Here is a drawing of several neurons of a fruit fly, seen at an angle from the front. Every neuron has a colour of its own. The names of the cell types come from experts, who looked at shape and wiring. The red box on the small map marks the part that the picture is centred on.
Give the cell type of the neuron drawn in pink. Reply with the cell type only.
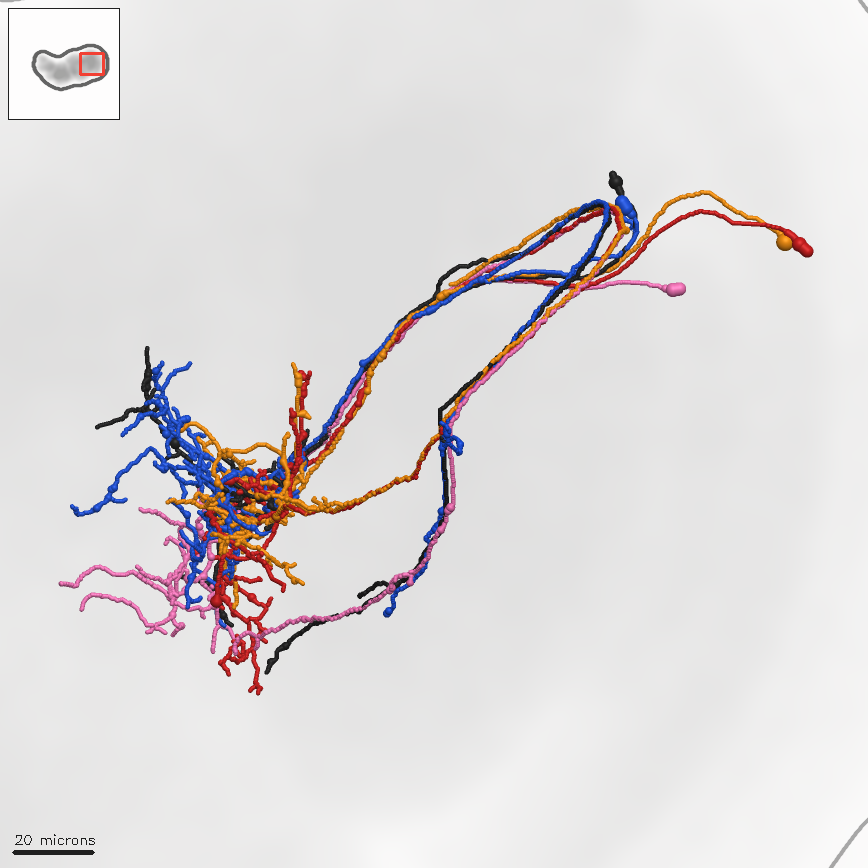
WED040_a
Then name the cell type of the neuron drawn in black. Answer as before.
WED041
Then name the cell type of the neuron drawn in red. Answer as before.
WED037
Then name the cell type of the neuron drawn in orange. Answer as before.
WED039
